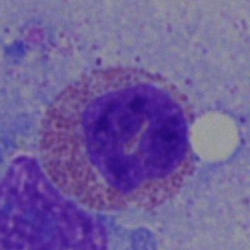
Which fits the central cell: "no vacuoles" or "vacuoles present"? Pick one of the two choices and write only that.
No vacuoles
